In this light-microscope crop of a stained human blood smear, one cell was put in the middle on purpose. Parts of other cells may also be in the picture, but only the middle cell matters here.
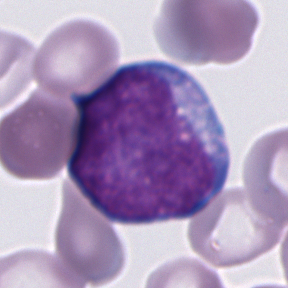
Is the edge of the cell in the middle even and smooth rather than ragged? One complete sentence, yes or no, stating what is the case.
Yes, this cell has a smooth edge with no projections, blebs or tags.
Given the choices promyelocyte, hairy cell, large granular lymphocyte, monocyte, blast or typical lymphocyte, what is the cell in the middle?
blast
